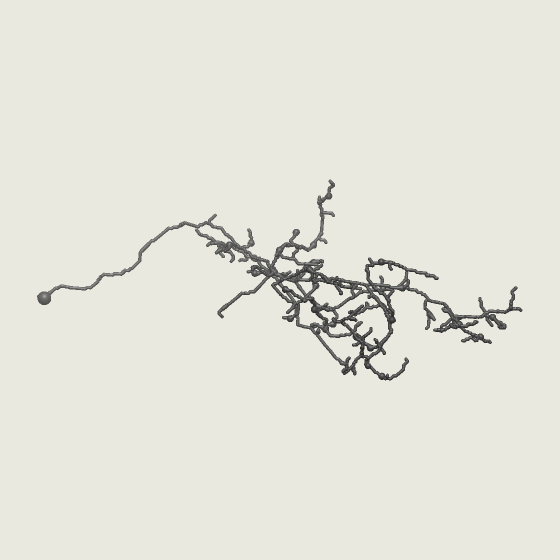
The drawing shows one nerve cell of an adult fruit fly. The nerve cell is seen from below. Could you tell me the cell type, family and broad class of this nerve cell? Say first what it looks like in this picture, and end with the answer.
Its cell body lies on the left of the picture. Dozens of branch ends can be seen. It is of cell type IN20A.22A086. The family is hemilineage 20A.22A. Its broad class is nerve-cord intrinsic neuron.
